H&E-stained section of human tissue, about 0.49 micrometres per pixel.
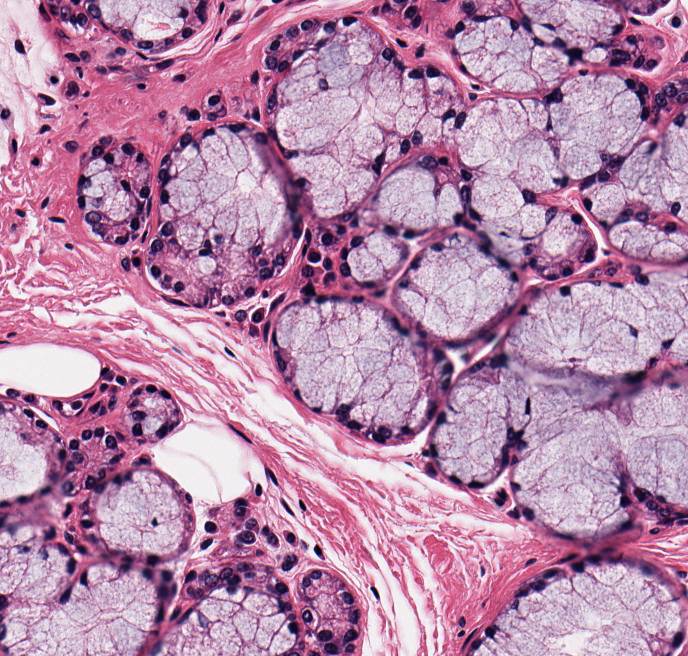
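Minor salivary gland, haematoxylin and eosin. Closely packed rounded glandular units fill the field either side of a broad band of pink fibrous stroma running diagonally from the left edge toward the lower right. Unit cells have pale grey-violet, foamy cytoplasm, with dark nuclei flattened against each unit's outer edge. Wavy collagen fibres run along the stromal band.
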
